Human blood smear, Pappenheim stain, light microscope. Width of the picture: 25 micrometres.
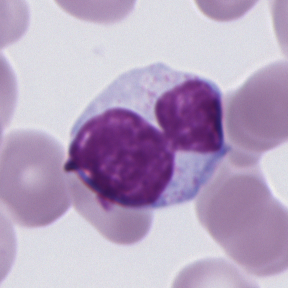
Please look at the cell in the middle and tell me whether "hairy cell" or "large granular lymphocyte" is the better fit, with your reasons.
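This is a large granular lymphocyte, not a hairy cell. The point that decides it is the granules.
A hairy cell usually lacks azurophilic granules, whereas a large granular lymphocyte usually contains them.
Here, fine pinkish-purple granules are scattered through the cytoplasm, most visibly above the nucleus. Next, the border: it is smooth, without hair-like projections. Remaining items: the cytoplasm is pale greyish blue, the chromatin dark purple and coarsely clumped, the cell about 15 by 12 micrometres, and the nucleus about 70% of its area.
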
